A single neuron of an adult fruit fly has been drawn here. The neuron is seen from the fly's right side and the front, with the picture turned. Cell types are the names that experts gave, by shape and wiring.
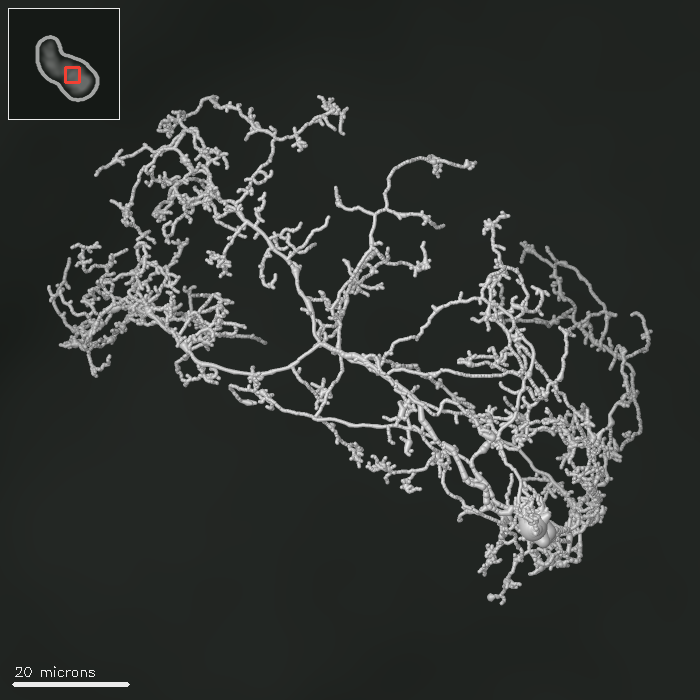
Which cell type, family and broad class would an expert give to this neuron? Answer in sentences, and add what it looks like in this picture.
It is of cell type AVLP290_b. Its family is hemilineage VLPa1_lateral. It is a central-brain intrinsic neuron. From left to right in the picture it spans about 110 microns. The picture shows more than a hundred branch ends.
